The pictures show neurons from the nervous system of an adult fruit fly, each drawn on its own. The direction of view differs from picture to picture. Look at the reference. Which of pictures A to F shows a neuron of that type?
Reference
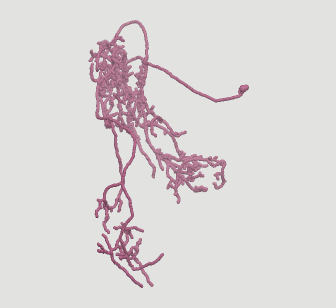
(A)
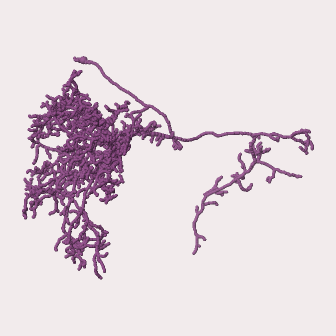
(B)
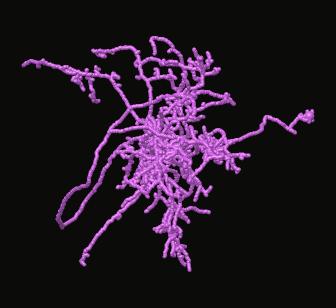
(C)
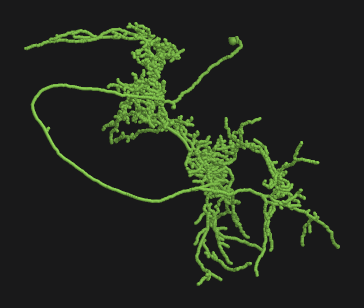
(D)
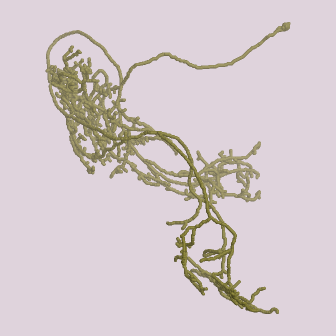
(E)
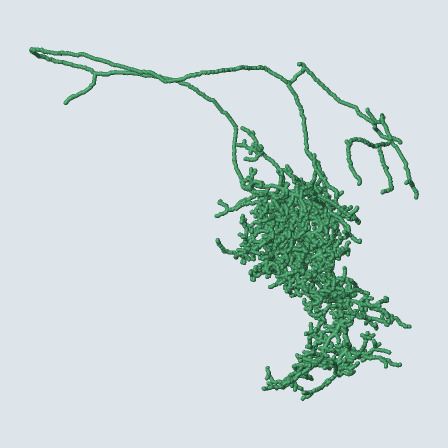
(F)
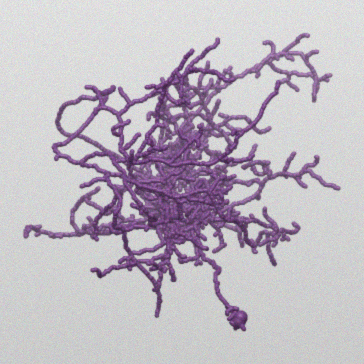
D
